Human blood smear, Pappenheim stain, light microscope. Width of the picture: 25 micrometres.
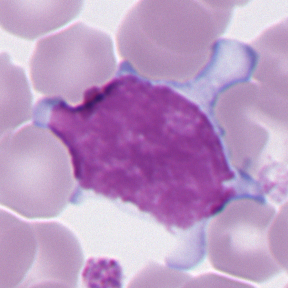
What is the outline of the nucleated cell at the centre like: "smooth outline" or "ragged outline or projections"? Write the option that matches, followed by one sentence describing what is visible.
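Ragged outline or projections. The pale cytoplasm is drawn out into several tail-like projections reaching between the red cells.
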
